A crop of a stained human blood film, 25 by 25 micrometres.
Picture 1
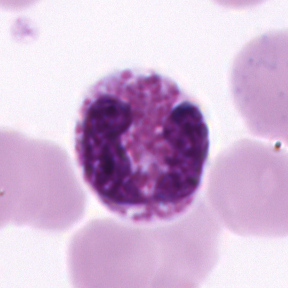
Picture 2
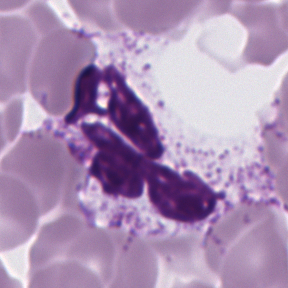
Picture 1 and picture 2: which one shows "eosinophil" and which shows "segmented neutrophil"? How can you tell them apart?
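The eosinophil is in picture 1, and the segmented neutrophil is in picture 2. Coarse reddish-pink granules pack the cytoplasm of the eosinophil and fill the space between its nuclear lobes, whereas the neutrophil has pale, nearly colourless cytoplasm scattered with fine purple granules.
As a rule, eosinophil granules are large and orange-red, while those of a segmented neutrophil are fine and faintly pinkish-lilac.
The eosinophil nucleus forms two large lobes, one on each side of the cell, joined along the bottom so that the nucleus opens upward.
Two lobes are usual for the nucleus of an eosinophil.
In the neutrophil, the chromatin is dense and stains dark purple, and the nucleus lies toward the left, with most of the cytoplasm to its right. The eosinophil measures about 13 micrometres across.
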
